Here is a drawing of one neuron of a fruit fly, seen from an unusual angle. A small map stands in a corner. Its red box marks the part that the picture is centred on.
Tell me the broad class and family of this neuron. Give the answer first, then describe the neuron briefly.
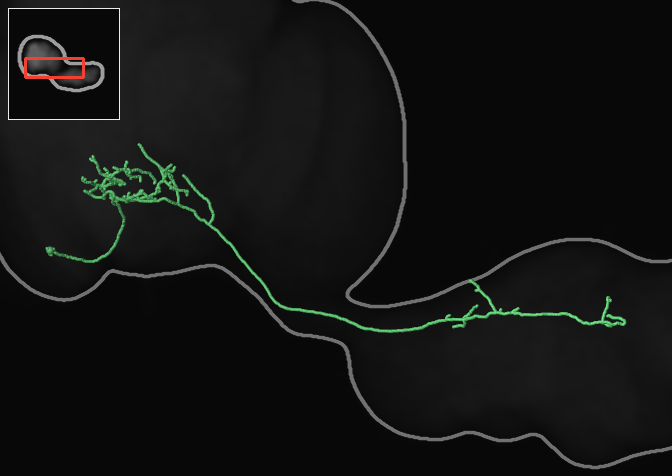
This is a descending neuron. Its family is hemilineage MX3. The cell body can be seen on the left of the picture. In this view it is more than twice as wide as it is tall.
